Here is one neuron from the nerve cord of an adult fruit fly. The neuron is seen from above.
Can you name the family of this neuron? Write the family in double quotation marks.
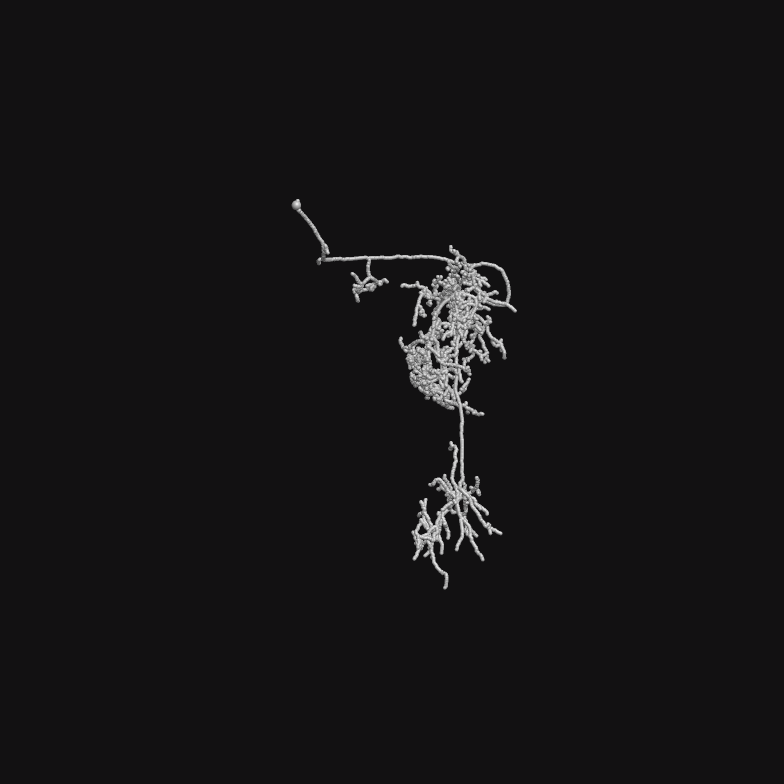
"hemilineage 01A"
